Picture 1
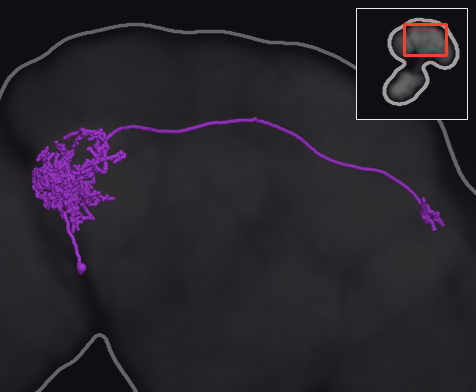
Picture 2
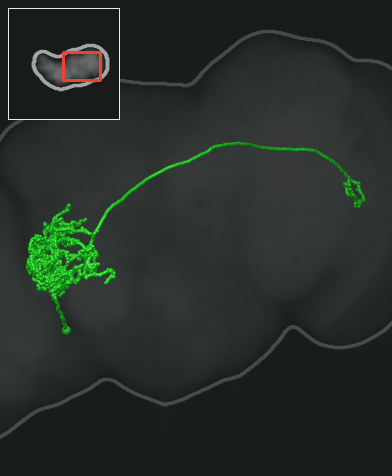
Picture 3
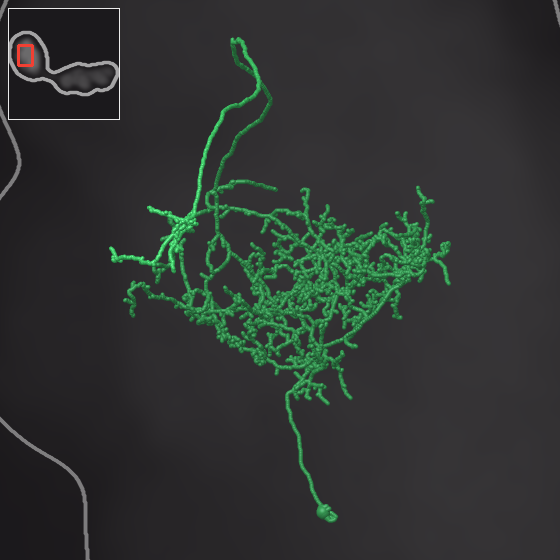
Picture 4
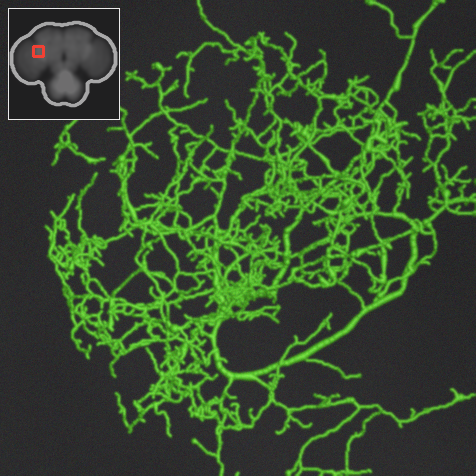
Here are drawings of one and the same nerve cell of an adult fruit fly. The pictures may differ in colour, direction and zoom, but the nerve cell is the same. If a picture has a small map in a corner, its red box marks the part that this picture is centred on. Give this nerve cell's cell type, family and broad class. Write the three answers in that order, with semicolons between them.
AVLP325_a; hemilineage VLPl&p1_lateral; central-brain intrinsic neuron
